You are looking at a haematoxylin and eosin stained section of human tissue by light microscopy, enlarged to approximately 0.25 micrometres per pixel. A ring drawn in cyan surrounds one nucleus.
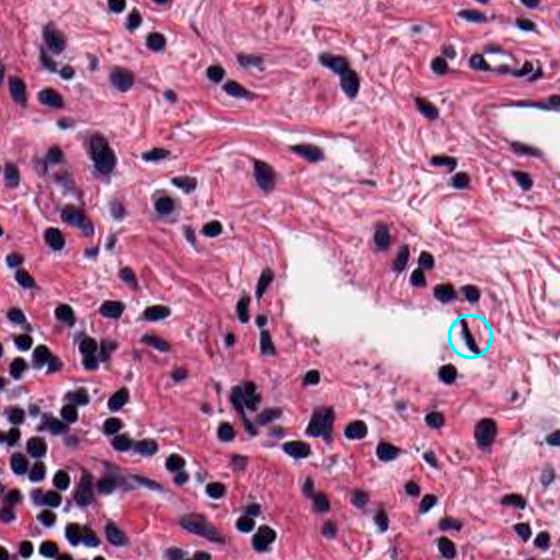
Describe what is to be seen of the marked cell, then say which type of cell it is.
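The nucleus is long and thin, slightly curved, and tapers toward its ends. The nucleus is dark and evenly stained throughout, with a smooth outline. Almost no cytoplasm can be made out around the nucleus. The cell lies flat along the edge of an open, clear lumen, with pink fibres directly behind it. The marked cell is an endothelial cell.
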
